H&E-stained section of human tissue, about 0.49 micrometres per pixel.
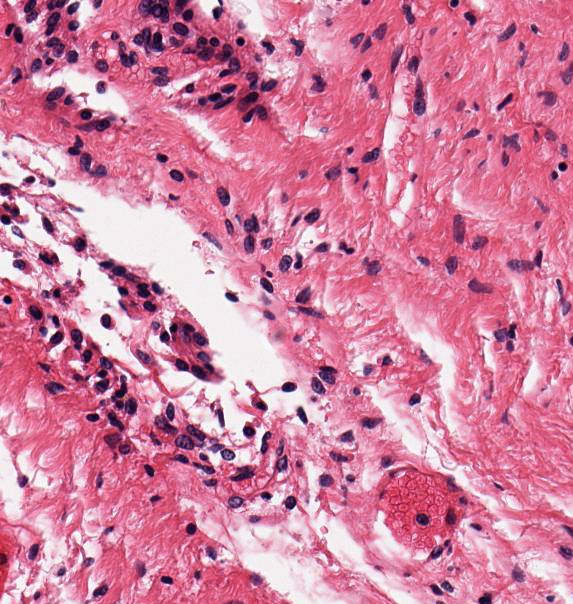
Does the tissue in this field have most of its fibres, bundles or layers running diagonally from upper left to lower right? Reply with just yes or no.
Yes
